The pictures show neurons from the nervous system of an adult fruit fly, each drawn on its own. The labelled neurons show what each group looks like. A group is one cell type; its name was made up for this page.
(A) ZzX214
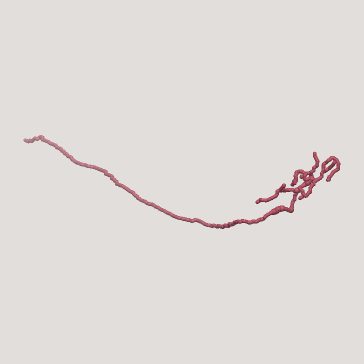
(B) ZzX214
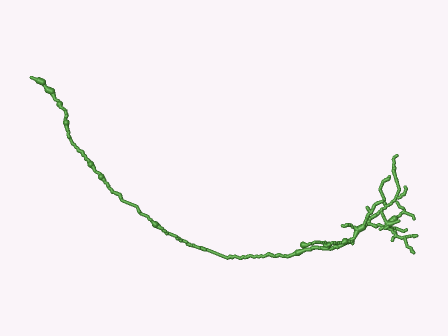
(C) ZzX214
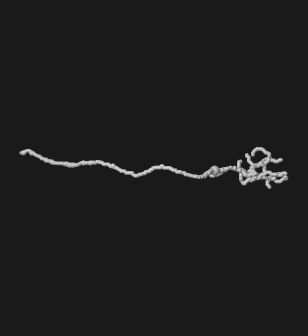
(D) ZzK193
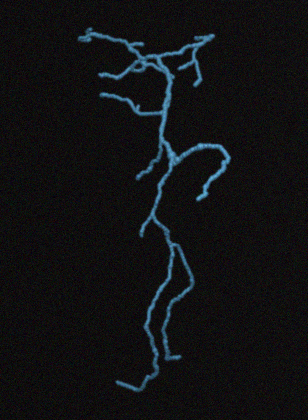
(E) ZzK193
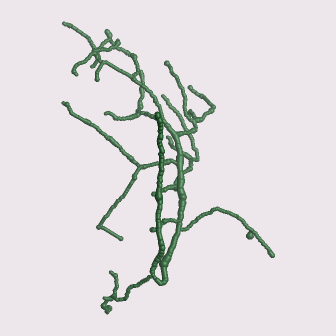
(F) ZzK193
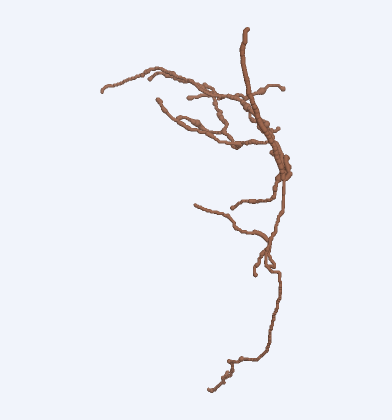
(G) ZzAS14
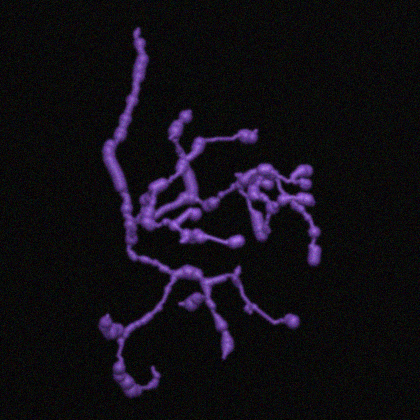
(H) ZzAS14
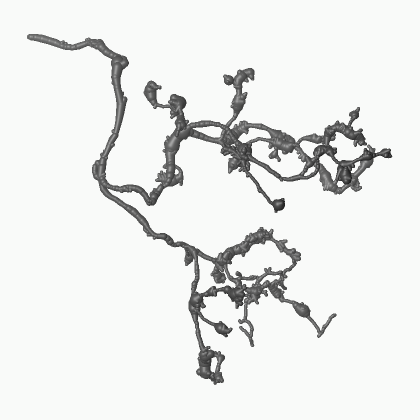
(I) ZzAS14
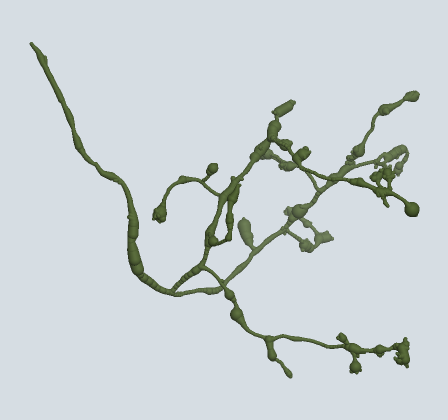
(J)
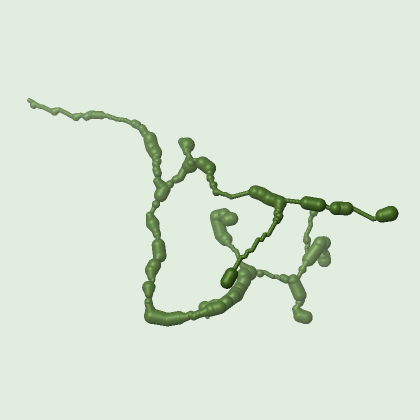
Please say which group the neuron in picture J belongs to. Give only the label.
ZzAS14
